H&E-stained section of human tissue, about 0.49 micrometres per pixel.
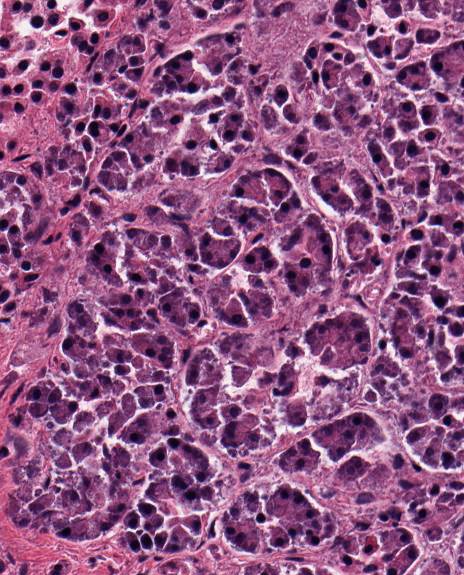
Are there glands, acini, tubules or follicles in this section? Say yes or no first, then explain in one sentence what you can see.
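No. The nests form no glandular lumens or tubules.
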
